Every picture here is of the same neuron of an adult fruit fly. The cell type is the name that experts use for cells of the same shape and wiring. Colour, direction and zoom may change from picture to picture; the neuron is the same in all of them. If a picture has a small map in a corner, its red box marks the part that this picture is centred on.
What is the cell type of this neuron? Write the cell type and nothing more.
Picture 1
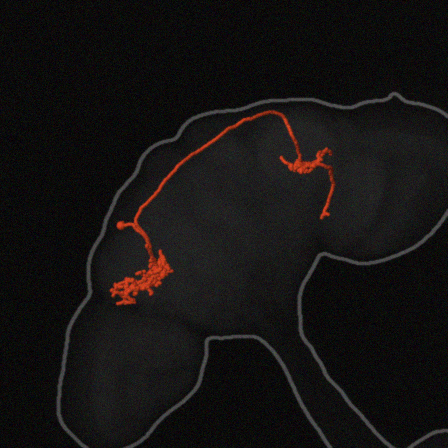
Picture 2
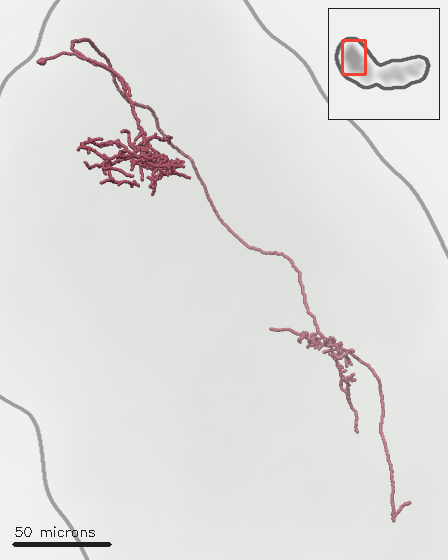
PVLP008_a1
